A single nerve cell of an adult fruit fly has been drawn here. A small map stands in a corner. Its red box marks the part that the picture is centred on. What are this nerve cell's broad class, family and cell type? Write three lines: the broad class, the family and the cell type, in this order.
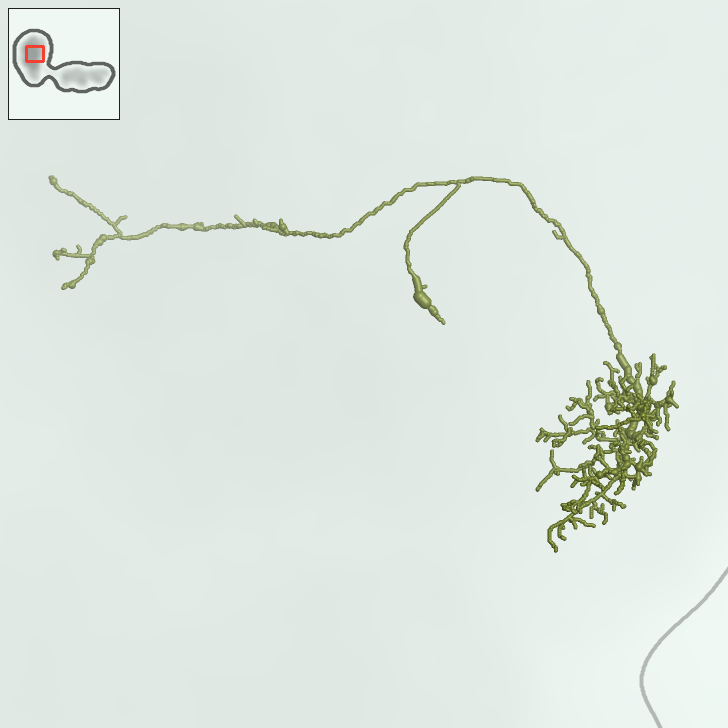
visual projection neuron
LC
LC31a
